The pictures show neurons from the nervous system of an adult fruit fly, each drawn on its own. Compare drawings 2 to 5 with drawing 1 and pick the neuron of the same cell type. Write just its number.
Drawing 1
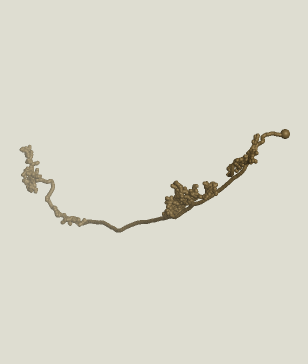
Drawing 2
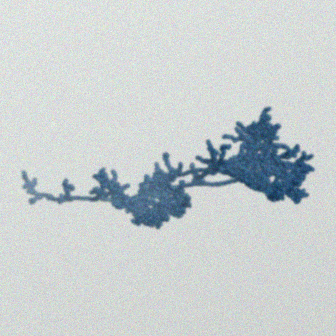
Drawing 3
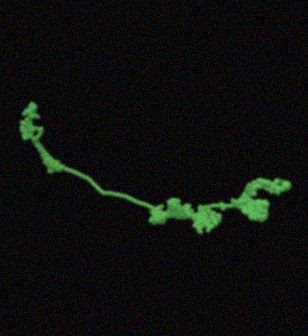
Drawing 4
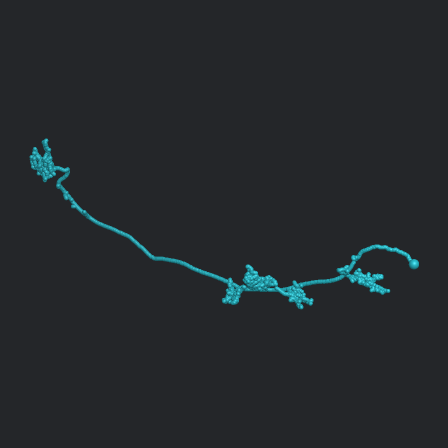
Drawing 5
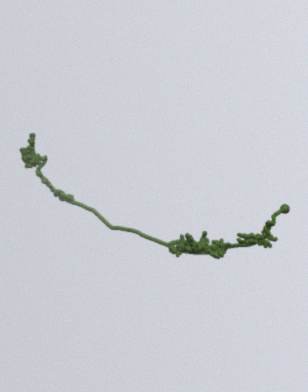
5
